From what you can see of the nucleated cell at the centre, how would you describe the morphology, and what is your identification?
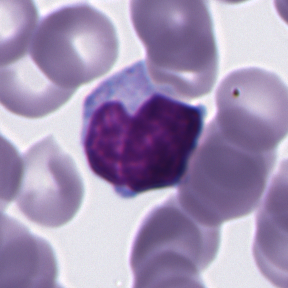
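Most of the cell is filled by the nucleus, whose upper edge bears a notch. Its chromatin is dark purple and coarsely clumped. The outline of the cell is angular rather than round. It is a typical lymphocyte.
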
